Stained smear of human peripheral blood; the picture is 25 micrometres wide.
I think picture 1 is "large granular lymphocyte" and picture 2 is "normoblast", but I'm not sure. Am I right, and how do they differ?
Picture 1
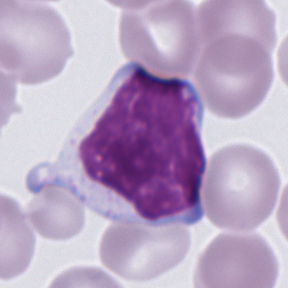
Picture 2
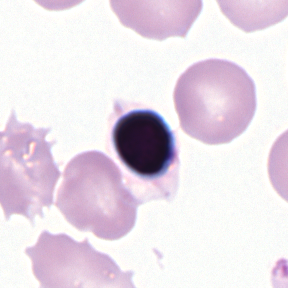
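Picture 1 shows the large granular lymphocyte, and picture 2 shows the normoblast. First point, nucleoli: neither nucleus shows any, so this feature does not separate them.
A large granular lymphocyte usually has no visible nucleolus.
Second, chromatin: in the normoblast it is very dark and dense, nearly uniform, with no pattern to be made out.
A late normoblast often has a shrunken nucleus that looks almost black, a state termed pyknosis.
Third, cytoplasm colour: the lymphocyte's cytoplasm is pale and turns a deeper blue toward its outer edge than beside the nucleus, while the normoblast's is pale pink, close in tint to the red cells next to it.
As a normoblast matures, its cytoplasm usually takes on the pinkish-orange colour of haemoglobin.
Fourth, granules: a few fine purple dots lie scattered through the lymphocyte's pale cytoplasm, whereas the normoblast's cytoplasm shows none.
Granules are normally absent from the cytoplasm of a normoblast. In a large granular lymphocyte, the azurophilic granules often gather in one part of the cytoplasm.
Fifth, outline: the normoblast is irregular and angular, with pointed corners, and one red cell presses against its lower left edge, while the lymphocyte has red cells pressing on it from several sides, shaping its outline. Last, size: the lymphocyte measures about 14 micrometres across.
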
